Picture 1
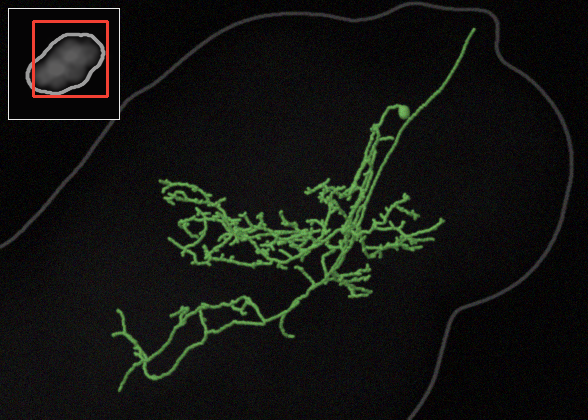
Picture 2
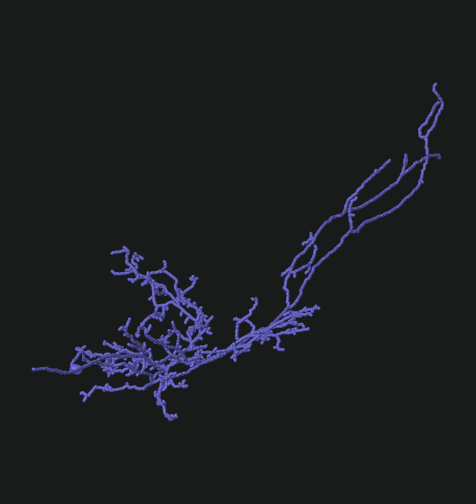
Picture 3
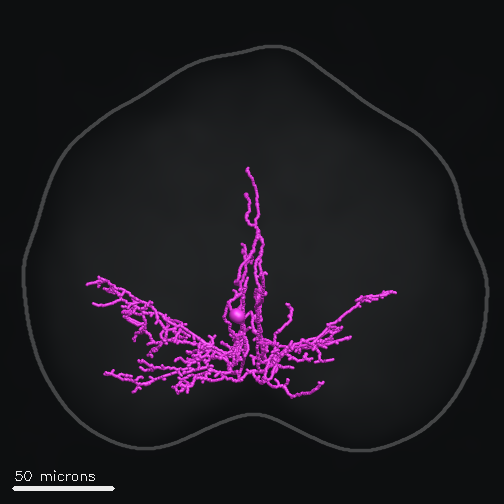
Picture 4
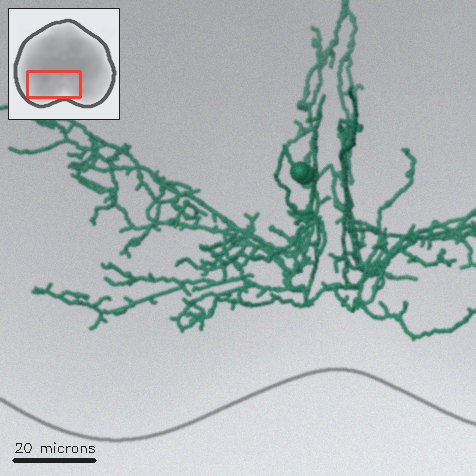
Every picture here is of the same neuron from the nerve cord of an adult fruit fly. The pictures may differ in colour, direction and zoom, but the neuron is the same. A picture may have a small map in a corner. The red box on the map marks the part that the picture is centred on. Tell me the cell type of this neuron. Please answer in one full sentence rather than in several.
A cell of type AN09B035 is what this neuron is.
